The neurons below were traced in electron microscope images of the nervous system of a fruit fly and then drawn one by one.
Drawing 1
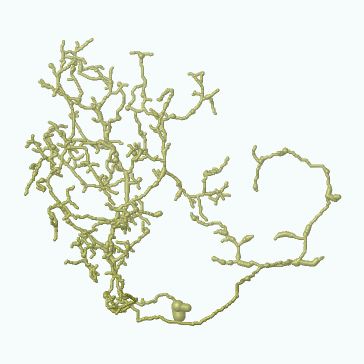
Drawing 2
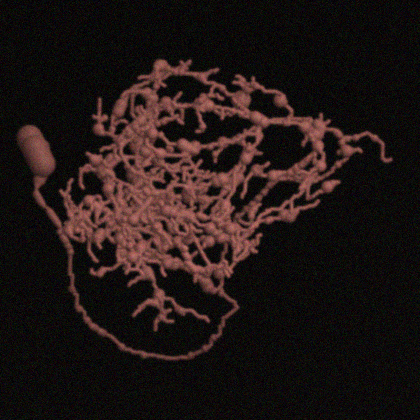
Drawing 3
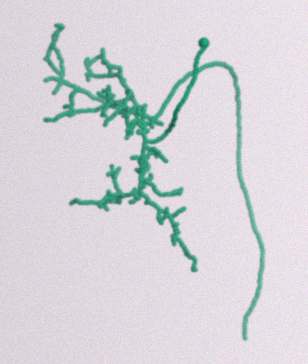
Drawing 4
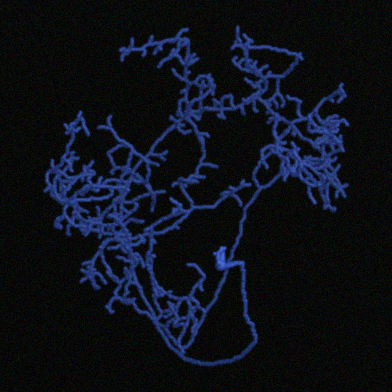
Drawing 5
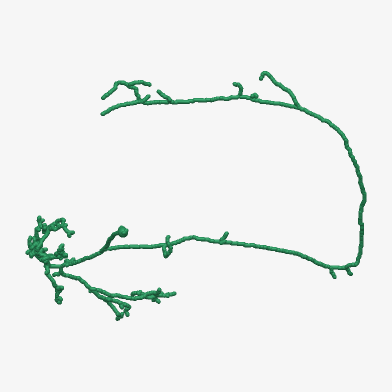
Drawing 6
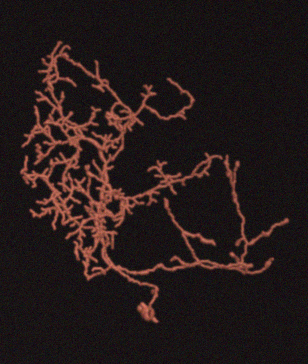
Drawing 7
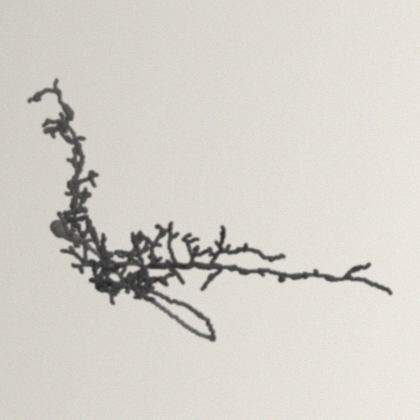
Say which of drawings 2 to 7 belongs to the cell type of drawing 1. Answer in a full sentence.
The neuron in drawing 6 is of the same cell type.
